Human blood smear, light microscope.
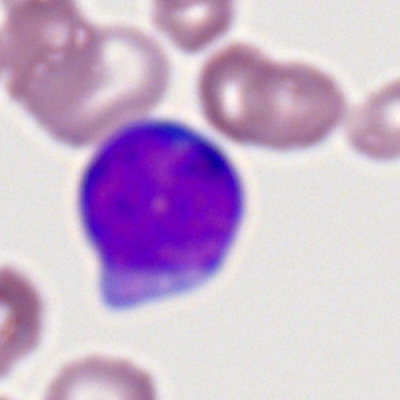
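Myeloblast: a roughly round cell with one rounded bulge at its lower left, which is where most of its scant cytoplasm sits. No granules show in that cytoplasm. The chromatin is dense and deep purple, with darker clumped patches.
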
